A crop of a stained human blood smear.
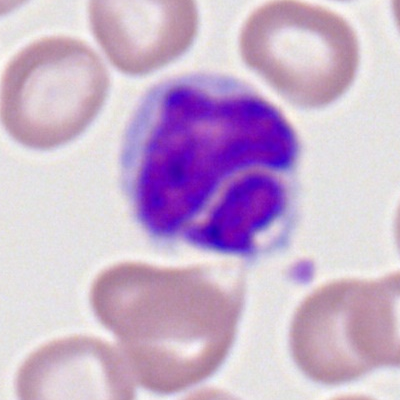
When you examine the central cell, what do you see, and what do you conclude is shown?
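The nucleus is folded, and a curved pale cleft cuts across its lower right part. It fills most of the cell. Its chromatin is dark purple and clumped, with paler patches between the clumps. The cytoplasm forms a narrow pale blue rim that is widest on the left side. The cell is a monocyte.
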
